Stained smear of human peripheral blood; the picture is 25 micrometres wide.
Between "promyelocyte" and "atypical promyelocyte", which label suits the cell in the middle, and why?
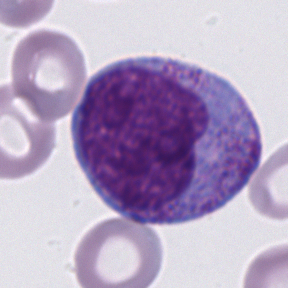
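So, this one is a promyelocyte. Looking at the nucleus, it lies toward the left of the cell and has a shallow indentation on its right side, facing the cytoplasm.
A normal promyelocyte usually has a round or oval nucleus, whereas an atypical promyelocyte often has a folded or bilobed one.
The chromatin here looks fine and lacy rather than coarsely clumped, and the nucleus fills about 60% of the cell's area. Beside that indentation there is a paler patch of cytoplasm, and the rest of the cytoplasm holds many fine purplish-pink granules. The whole cell is about 16 micrometres across.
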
